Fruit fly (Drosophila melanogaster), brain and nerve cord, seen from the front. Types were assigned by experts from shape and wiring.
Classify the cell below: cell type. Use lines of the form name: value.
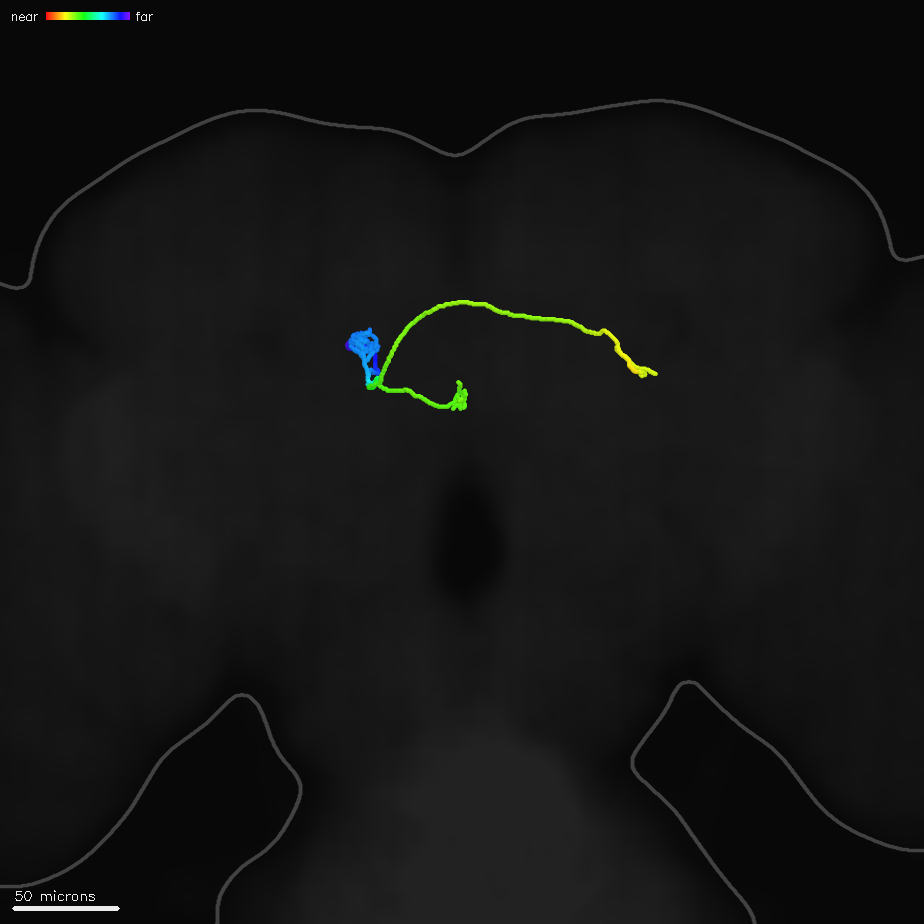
cell type: EPGt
